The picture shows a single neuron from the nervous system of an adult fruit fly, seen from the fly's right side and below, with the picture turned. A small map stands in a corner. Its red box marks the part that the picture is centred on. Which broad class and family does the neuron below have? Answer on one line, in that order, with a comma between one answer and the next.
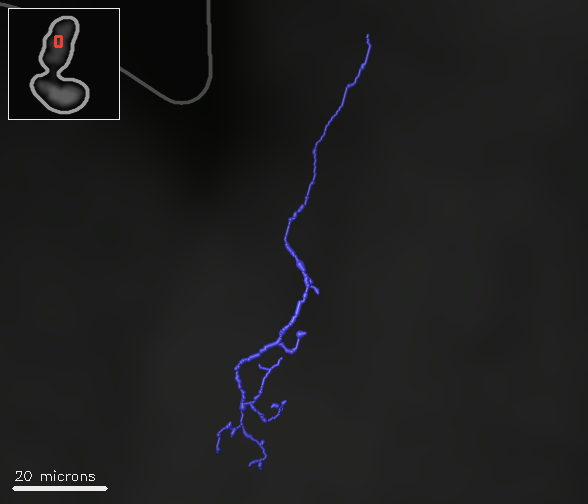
sensory neuron entering the nerve cord, class mechanosensory tactile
